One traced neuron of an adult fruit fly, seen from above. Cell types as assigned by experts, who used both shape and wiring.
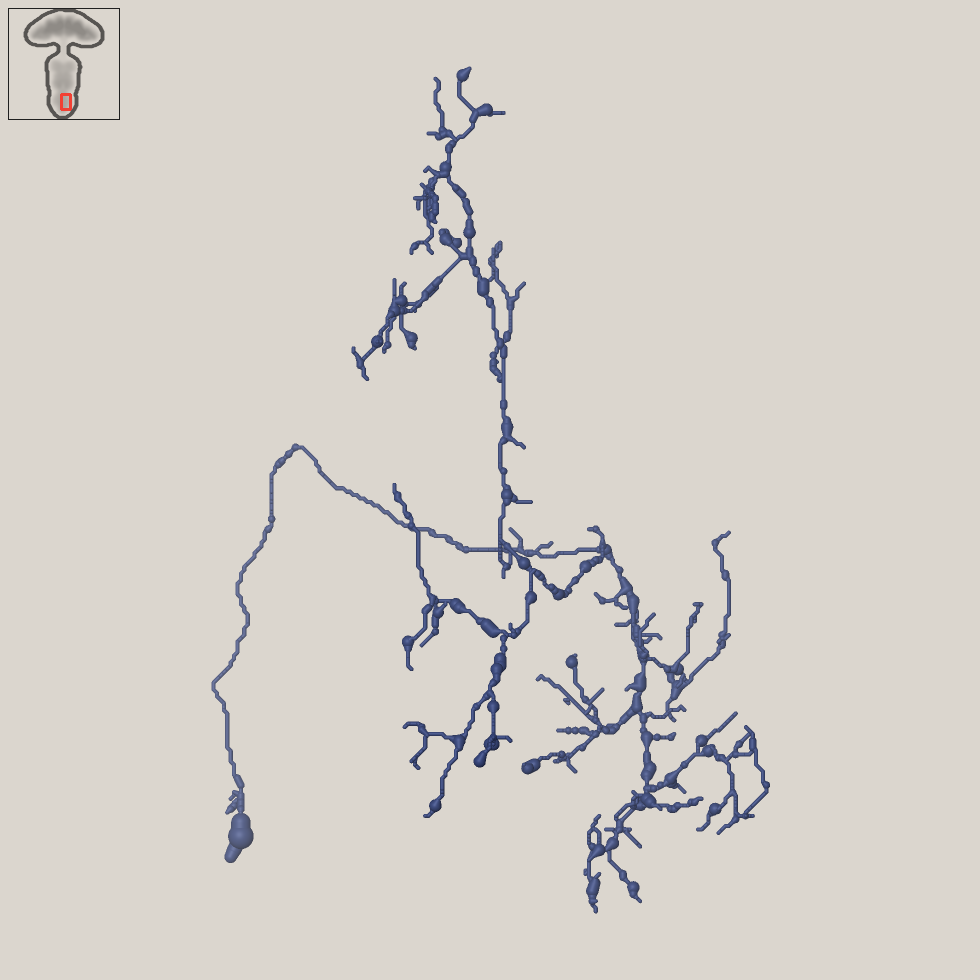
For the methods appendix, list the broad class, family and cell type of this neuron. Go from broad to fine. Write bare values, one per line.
nerve-cord intrinsic neuron
hemilineage 13B
IN13B085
